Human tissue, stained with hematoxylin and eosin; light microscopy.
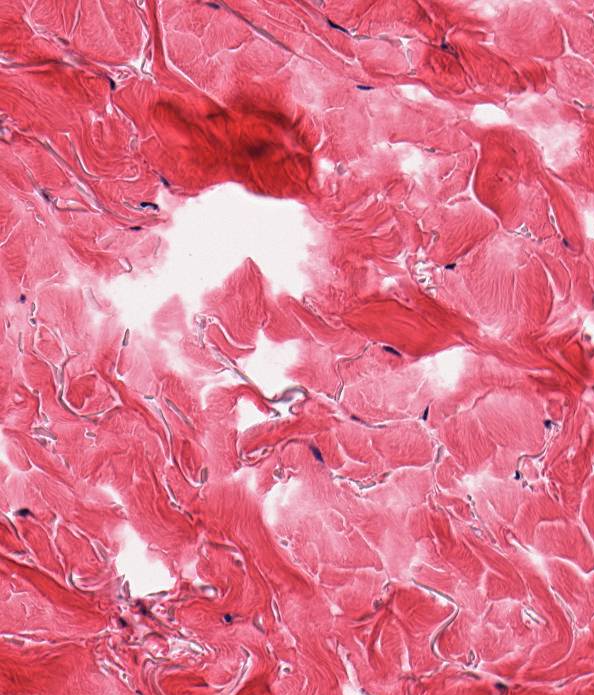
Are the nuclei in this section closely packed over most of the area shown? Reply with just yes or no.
No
